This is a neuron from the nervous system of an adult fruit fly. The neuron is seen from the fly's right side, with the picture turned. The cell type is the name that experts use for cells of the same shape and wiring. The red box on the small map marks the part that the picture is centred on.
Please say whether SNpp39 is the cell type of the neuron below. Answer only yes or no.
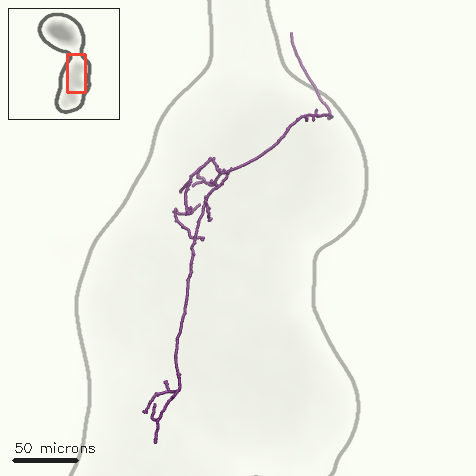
no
